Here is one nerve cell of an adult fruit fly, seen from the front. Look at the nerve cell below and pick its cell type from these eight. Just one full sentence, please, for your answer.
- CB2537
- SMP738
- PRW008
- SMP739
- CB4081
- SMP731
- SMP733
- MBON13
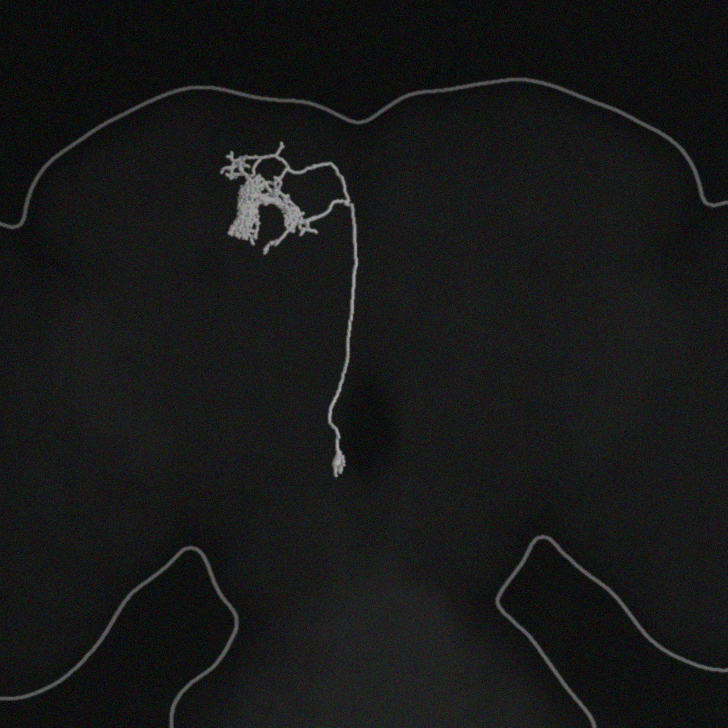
This nerve cell is an instance of the cell type MBON13.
